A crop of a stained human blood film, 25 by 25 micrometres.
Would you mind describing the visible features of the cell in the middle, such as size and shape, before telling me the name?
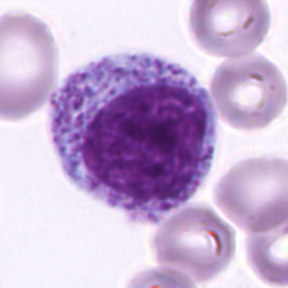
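First, the chromatin is deep purple, mottled and finely clumped rather than in dense solid blocks. Next, the cytoplasm is pale greyish-blue. Numerous coarse purple granules of varying size are scattered through it all around the nucleus. The cell measures about 15 micrometres across. The cell is a myelocyte.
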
